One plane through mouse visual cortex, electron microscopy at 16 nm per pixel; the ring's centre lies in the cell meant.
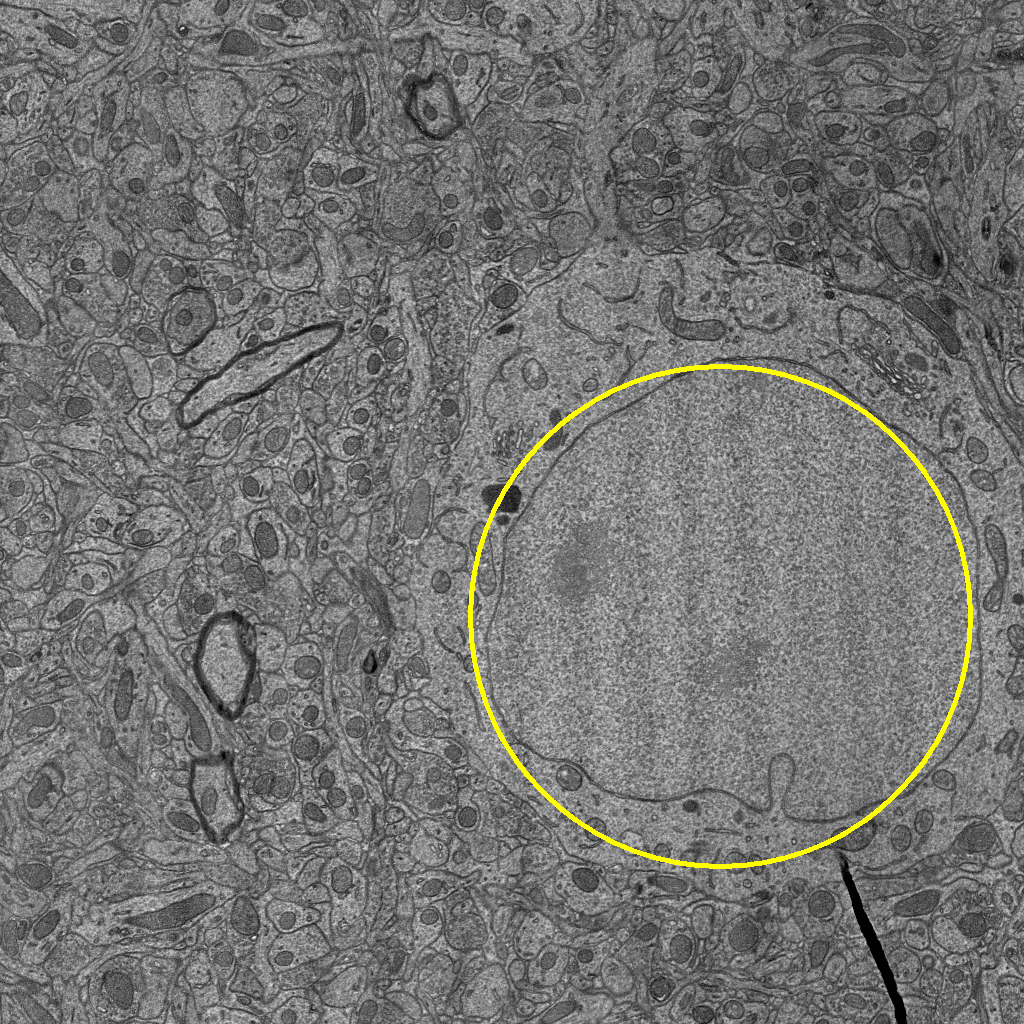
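Excitatory neuron. Large, round nucleus, nearly its whole outline within the picture. Chromatin pale, finely dispersed, without dense clumps at the envelope. No sharply defined dense nucleolus; only faint, diffuse darker patches. Neuropil to the left: several myelinated axons with dark rings.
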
